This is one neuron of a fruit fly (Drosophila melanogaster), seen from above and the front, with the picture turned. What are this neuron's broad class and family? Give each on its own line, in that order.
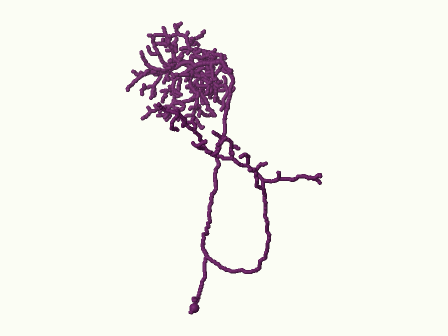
visual projection neuron
hemilineage VPNp3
